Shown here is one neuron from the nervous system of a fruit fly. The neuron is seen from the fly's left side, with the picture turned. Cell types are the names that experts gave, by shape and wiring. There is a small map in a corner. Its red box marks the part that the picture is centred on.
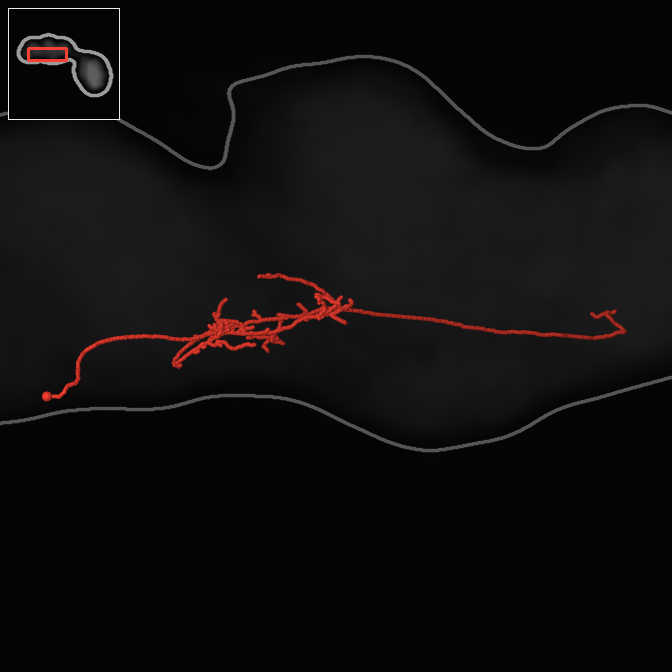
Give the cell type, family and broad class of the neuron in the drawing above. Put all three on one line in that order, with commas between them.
IN06A104, hemilineage 06A, nerve-cord intrinsic neuron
